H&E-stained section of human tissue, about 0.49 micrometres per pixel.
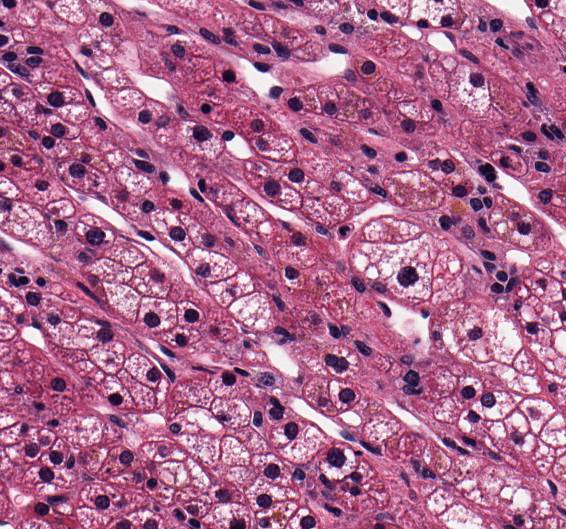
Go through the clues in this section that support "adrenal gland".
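This section is adrenal gland.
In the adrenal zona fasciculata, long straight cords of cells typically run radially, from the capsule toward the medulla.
First, this matches: the cells form parallel cords running diagonally from upper left to lower right across the whole field. Next, most cells are large and polygonal, with pale, finely vacuolated, foamy cytoplasm. Each usually has one round, central nucleus with a visible nucleolus. Finally, scattered cells, one right of centre, carry golden-brown granular pigment.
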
